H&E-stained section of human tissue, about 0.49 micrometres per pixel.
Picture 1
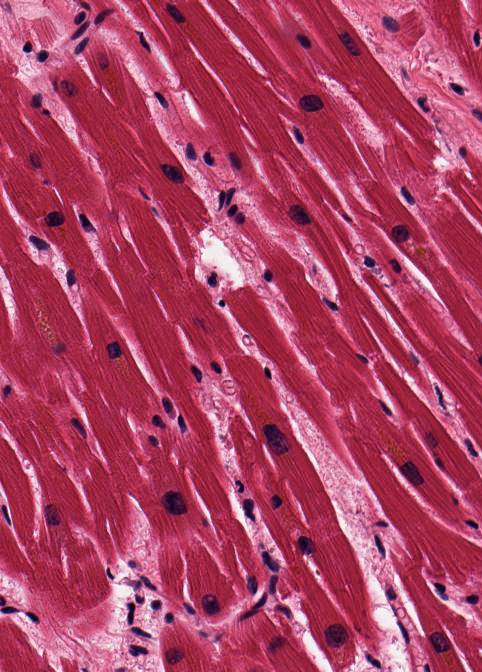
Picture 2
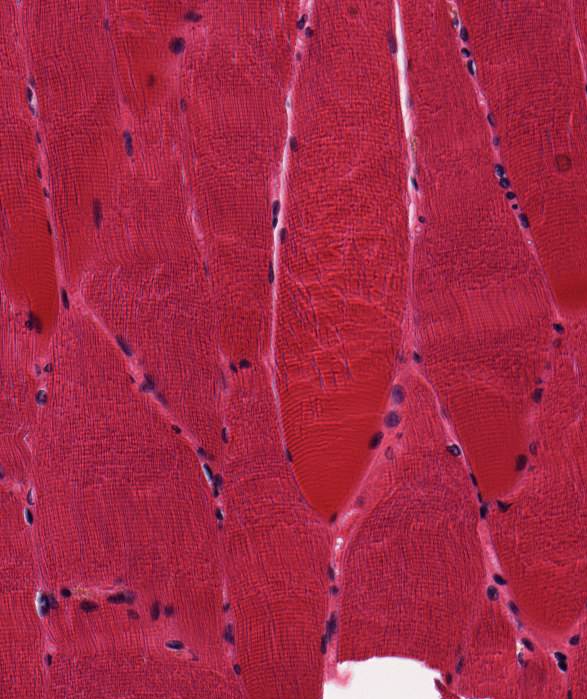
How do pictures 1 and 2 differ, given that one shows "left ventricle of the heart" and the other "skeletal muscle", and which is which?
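Taking them in turn, picture 1 is left ventricle of the heart and picture 2 is skeletal muscle. In picture 1 I see muscle fibres that branch and join their neighbours, with fine golden-brown granules near the ends of some muscle nuclei. Between the fibres, narrow pale spaces hold small dark elongated nuclei. Picture 2 is different: its eosinophilic fibres carry fine, closely spaced transverse cross-striations, and the nuclei, mostly small, dark purple and elongated along the fibres, sit at the fibre edges rather than in the centres.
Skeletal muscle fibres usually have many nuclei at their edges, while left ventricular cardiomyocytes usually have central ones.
I also note that no adipocytes lie between the skeletal muscle fibres.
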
